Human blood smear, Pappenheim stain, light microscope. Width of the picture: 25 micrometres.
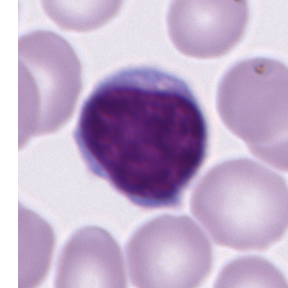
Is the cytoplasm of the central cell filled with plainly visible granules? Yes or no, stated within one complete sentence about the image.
No, there are no visible granules in its cytoplasm.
